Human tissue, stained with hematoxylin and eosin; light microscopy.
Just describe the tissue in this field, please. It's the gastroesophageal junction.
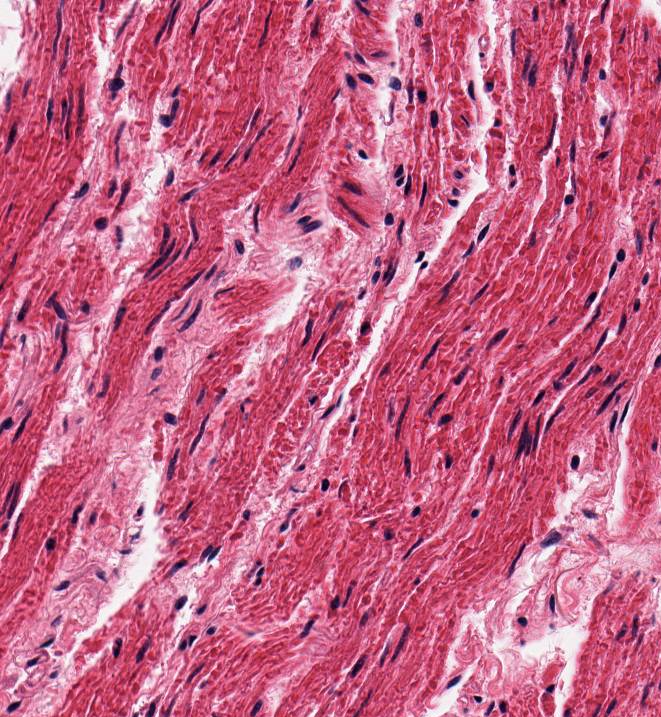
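Look first at the fibres themselves: their cytoplasm stains a deep red-pink, and their nuclei are dark and elongated, lined up with the long axis of each fibre. Now follow the spaces between the bundles, where paler, loosely textured pink connective tissue runs in irregular bands. As you scan the whole field, notice that there are no fat cells anywhere.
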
